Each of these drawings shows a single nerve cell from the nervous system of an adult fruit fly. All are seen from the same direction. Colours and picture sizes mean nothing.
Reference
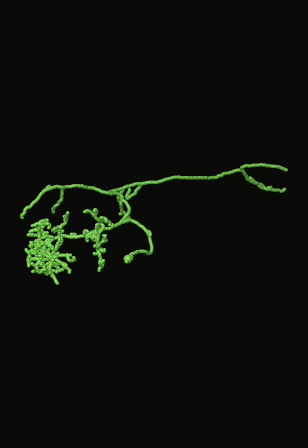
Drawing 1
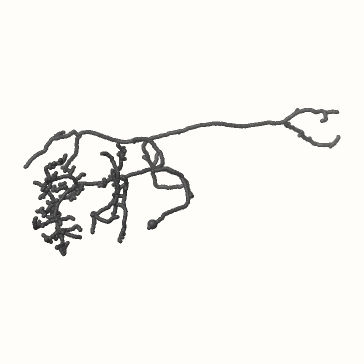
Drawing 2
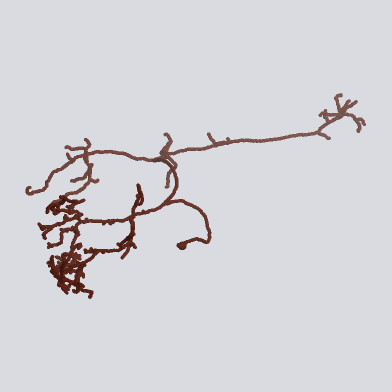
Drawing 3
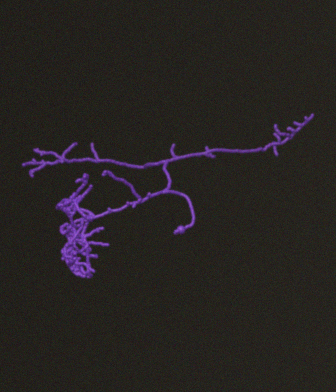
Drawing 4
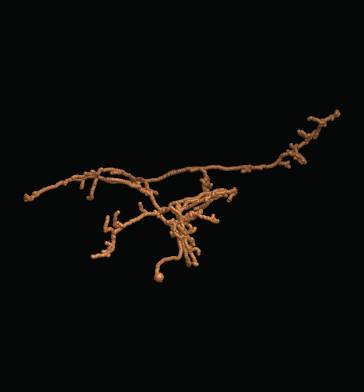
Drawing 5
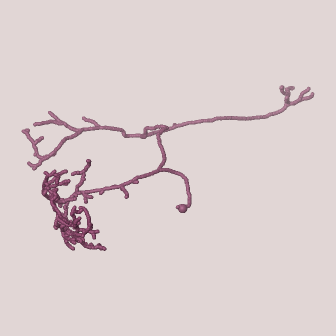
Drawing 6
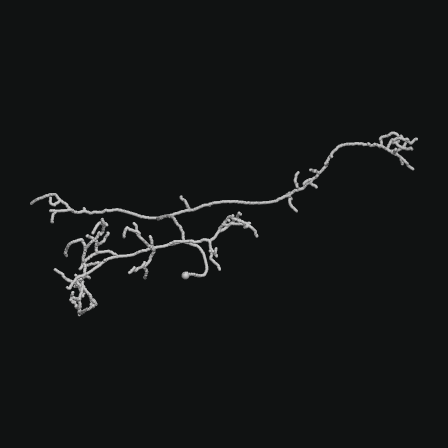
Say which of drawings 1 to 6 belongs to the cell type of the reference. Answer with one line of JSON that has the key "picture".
{"picture": 1}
